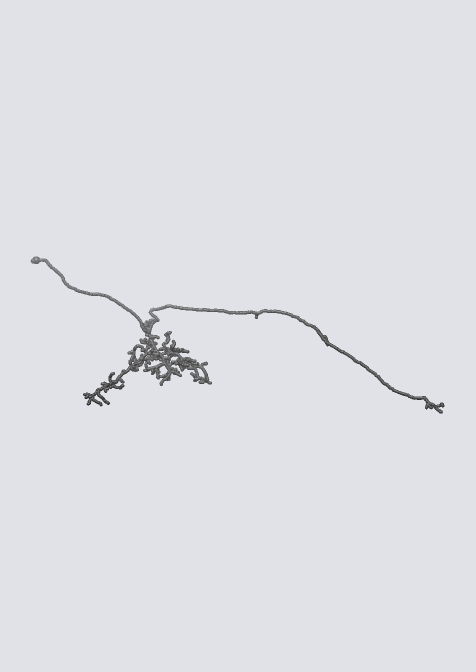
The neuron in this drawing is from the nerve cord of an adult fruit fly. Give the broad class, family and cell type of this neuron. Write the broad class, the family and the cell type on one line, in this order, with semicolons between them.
nerve-cord intrinsic neuron; hemilineage 10B; IN10B033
